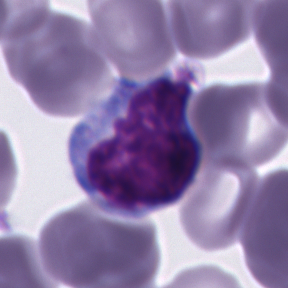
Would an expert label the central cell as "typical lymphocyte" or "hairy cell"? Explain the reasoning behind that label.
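This is a typical lymphocyte, not a hairy cell. What decides it: the nucleus fills most of the cell, lying toward the right, leaving a rim of cytoplasm widest on the left.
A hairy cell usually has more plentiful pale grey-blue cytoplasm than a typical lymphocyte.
The chromatin is dark purple and coarse rather than fine. A small pale tuft projects from the upper right edge.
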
